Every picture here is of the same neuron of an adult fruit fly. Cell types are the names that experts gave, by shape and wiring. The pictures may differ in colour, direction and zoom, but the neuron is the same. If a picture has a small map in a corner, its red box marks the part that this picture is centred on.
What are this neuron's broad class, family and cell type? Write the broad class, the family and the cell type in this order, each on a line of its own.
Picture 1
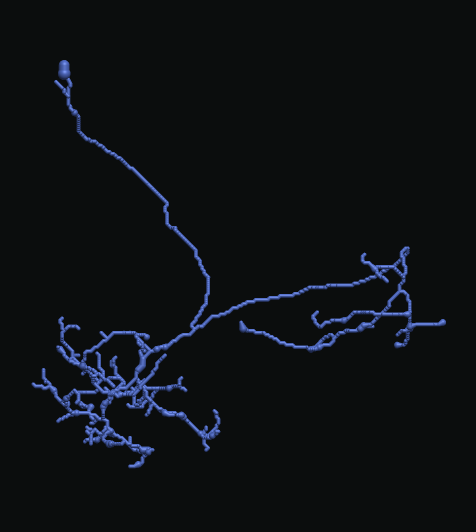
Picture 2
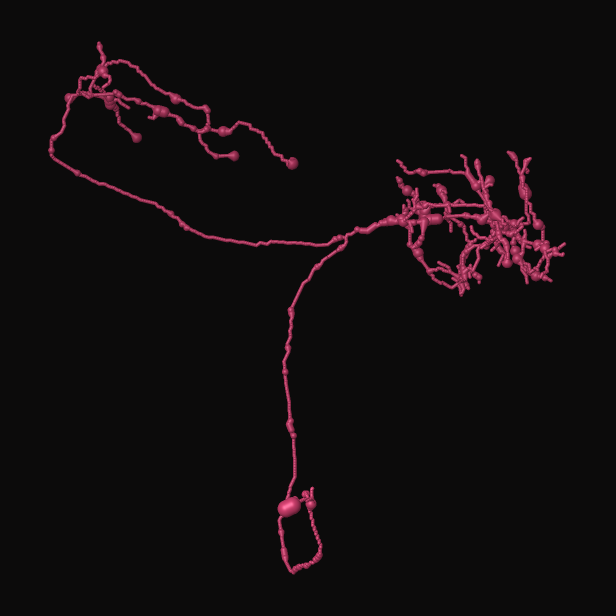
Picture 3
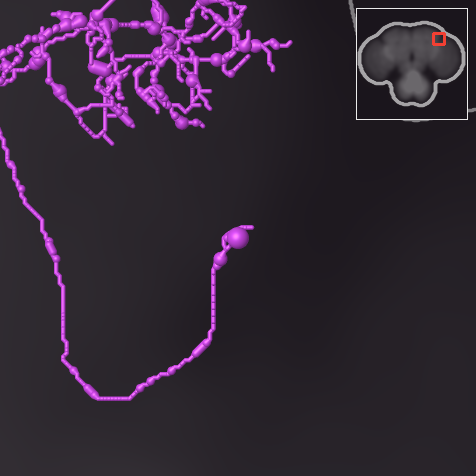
central-brain intrinsic neuron
hemilineage LHa1
CB2701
